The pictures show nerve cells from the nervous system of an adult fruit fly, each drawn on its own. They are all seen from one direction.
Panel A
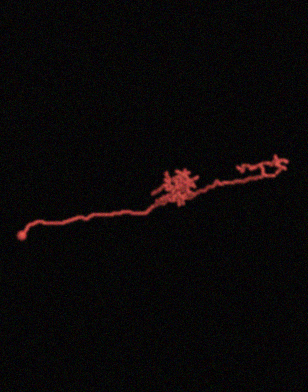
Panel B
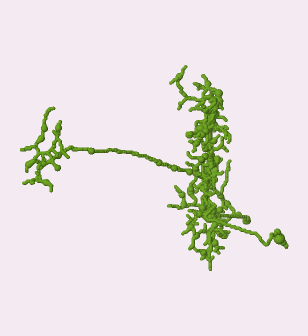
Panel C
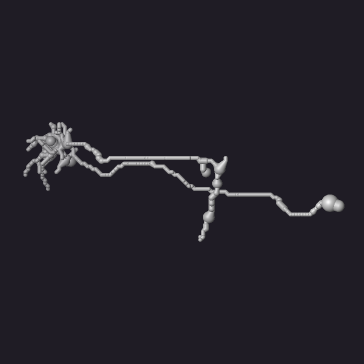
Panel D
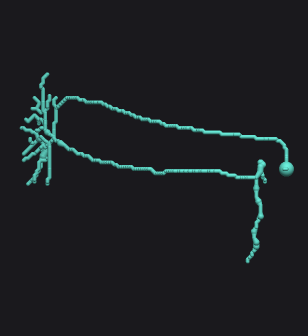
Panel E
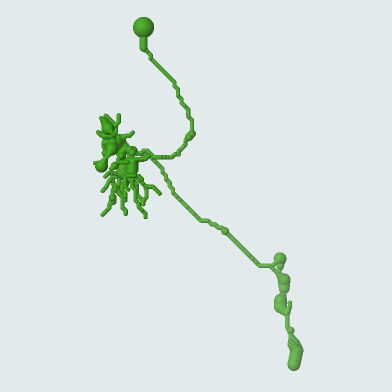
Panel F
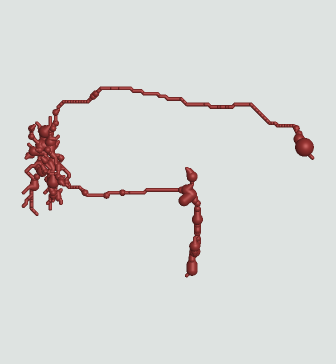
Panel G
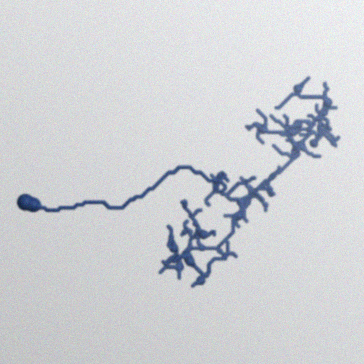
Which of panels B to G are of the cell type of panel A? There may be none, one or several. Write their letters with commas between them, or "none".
none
